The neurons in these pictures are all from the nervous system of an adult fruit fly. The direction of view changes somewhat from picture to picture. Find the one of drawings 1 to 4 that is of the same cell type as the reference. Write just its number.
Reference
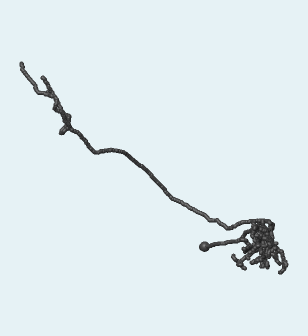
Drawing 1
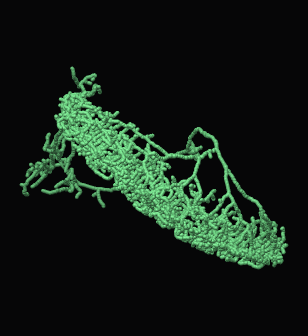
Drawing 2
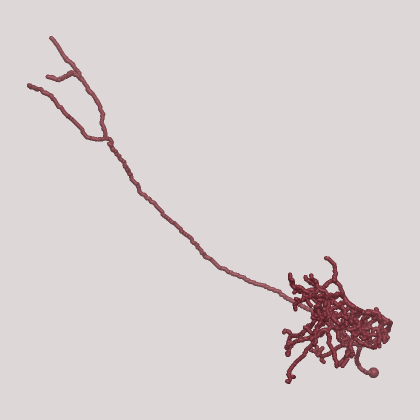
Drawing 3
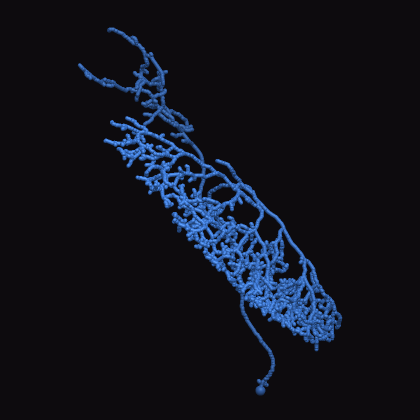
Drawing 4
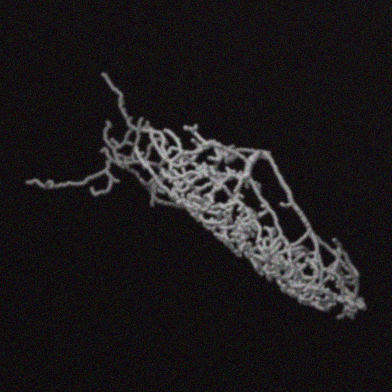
2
